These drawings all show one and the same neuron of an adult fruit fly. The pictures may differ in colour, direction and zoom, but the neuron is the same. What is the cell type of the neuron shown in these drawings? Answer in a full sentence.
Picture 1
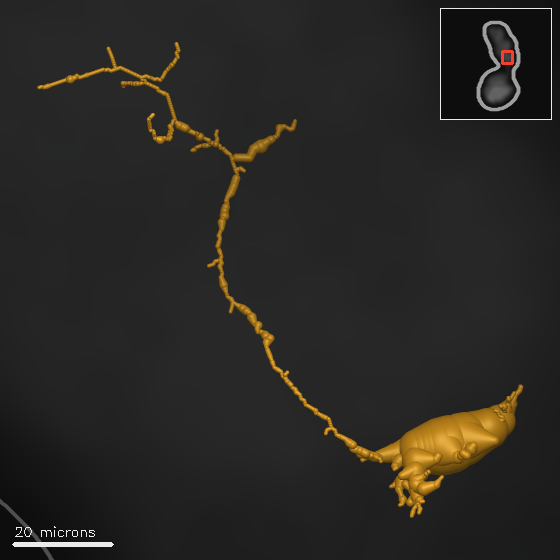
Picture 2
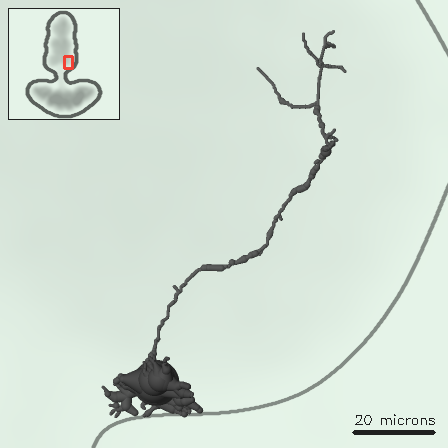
The cell type is Ti flexor MN.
